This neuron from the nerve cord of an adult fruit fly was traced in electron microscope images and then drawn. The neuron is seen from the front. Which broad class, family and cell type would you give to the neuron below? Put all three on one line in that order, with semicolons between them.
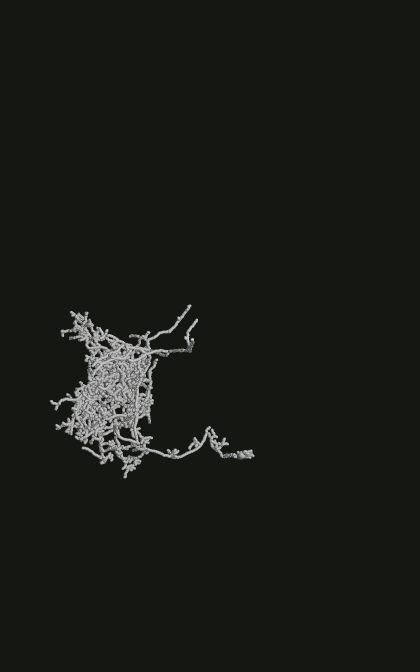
ascending neuron; hemilineage 14A; AN14A003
